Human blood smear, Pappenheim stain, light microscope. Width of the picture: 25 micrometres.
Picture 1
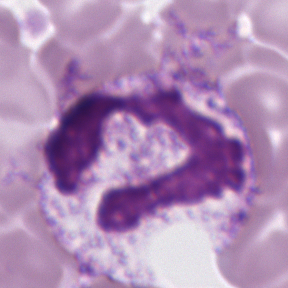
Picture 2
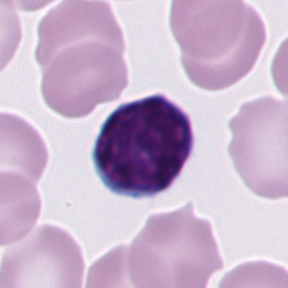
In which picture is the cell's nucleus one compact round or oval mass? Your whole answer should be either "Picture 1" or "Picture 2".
Picture 2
